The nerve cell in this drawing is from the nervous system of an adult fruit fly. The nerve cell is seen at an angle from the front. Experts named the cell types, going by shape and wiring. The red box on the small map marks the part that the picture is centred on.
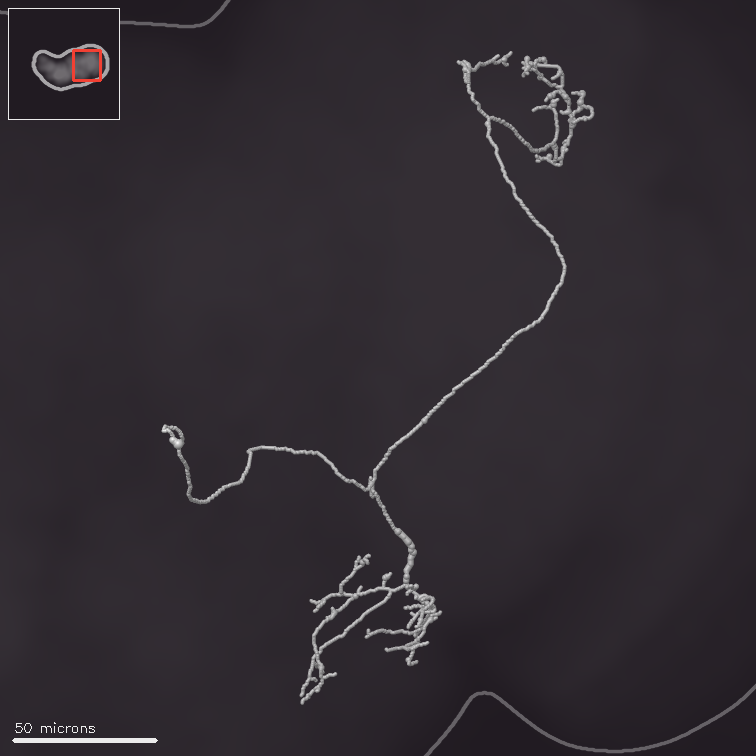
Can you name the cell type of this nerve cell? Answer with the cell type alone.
mAL5B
